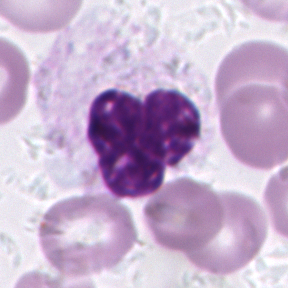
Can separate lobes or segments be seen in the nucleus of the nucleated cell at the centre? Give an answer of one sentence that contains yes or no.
Yes, within this cell the nucleus is divided into lobes.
